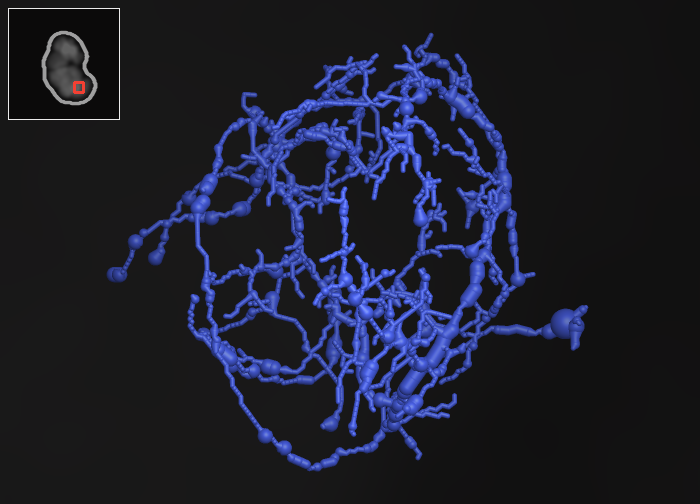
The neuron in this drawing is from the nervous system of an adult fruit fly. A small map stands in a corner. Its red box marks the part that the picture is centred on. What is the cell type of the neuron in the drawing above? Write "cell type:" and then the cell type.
cell type: CB0926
